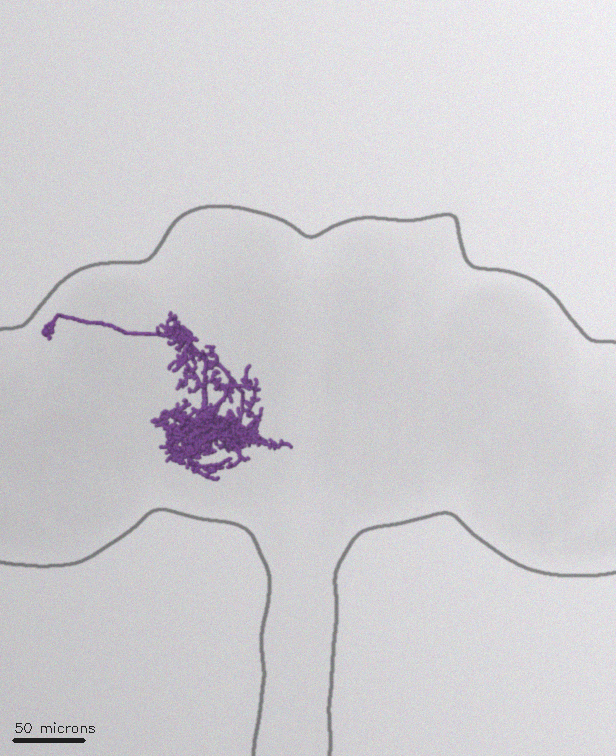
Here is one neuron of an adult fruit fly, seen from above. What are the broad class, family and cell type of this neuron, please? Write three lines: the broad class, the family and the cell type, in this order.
central-brain intrinsic neuron
hemilineage VLPl2_medial
PLP029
